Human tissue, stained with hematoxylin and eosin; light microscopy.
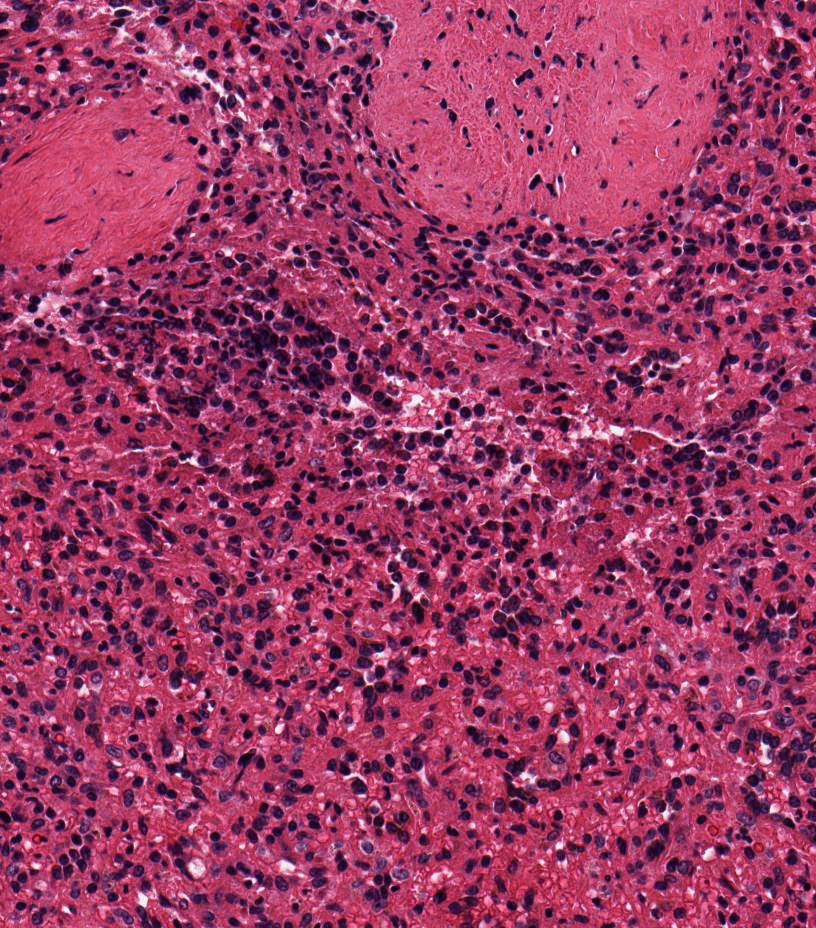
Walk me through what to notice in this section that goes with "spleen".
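The section is spleen.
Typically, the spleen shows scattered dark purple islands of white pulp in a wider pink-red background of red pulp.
The strong red-pink background between the nuclei throughout the field fits that red pulp. Two rounded, pale pink fibrous areas sit along the top edge, their finely wavy fibres carrying sparse, thin, elongated nuclei. However, the diffuse sheet of densely packed cells making up the rest shows no organised units such as glands or follicles, unlike the usual white pulp islands.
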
